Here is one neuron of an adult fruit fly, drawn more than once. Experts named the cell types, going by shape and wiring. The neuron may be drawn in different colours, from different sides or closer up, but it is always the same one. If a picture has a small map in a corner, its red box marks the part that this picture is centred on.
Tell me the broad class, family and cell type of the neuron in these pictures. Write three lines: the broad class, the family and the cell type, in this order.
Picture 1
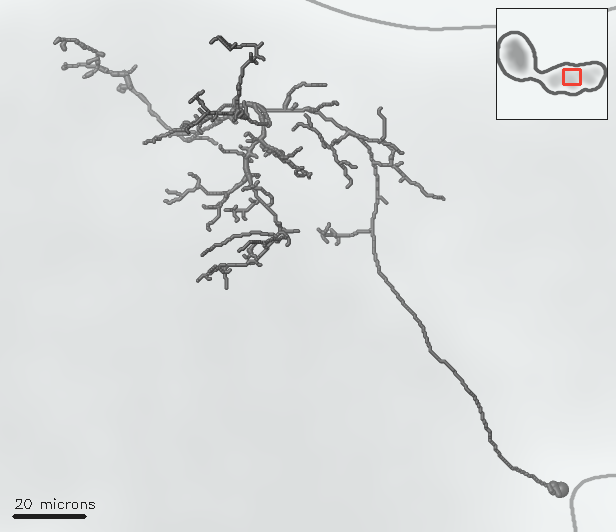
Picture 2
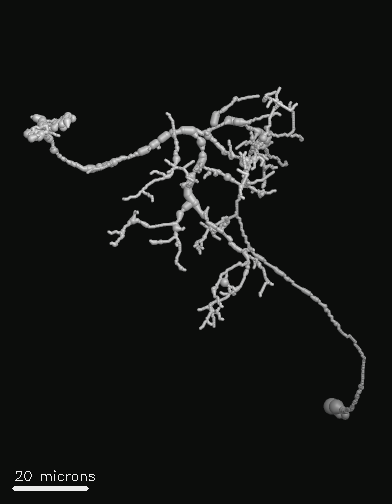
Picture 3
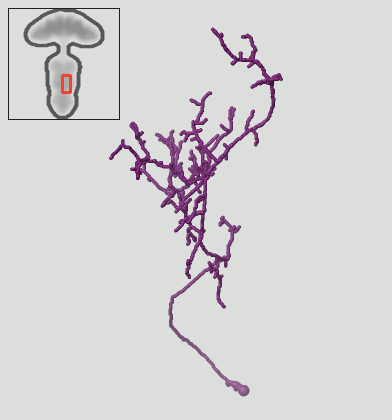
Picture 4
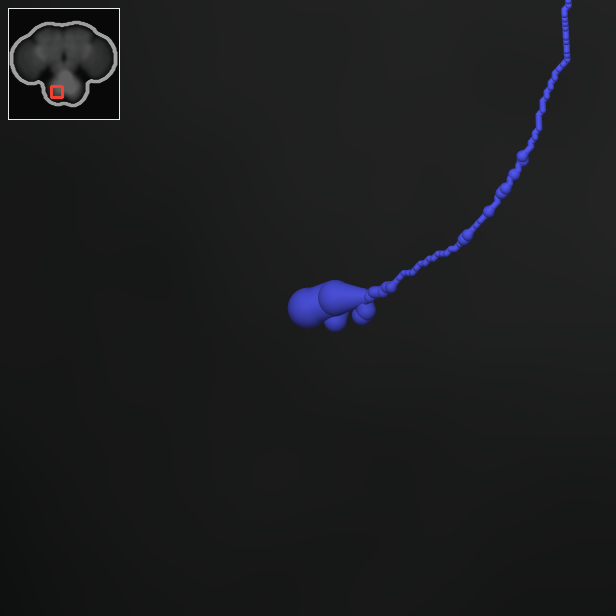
nerve-cord intrinsic neuron
hemilineage 03B
IN03B072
